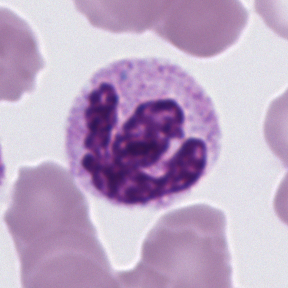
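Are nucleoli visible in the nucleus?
No nucleoli are visible.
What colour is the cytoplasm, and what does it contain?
It is pale pinkish-lilac, with fine pink-violet granules scattered evenly through it and no vacuoles.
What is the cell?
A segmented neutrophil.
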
